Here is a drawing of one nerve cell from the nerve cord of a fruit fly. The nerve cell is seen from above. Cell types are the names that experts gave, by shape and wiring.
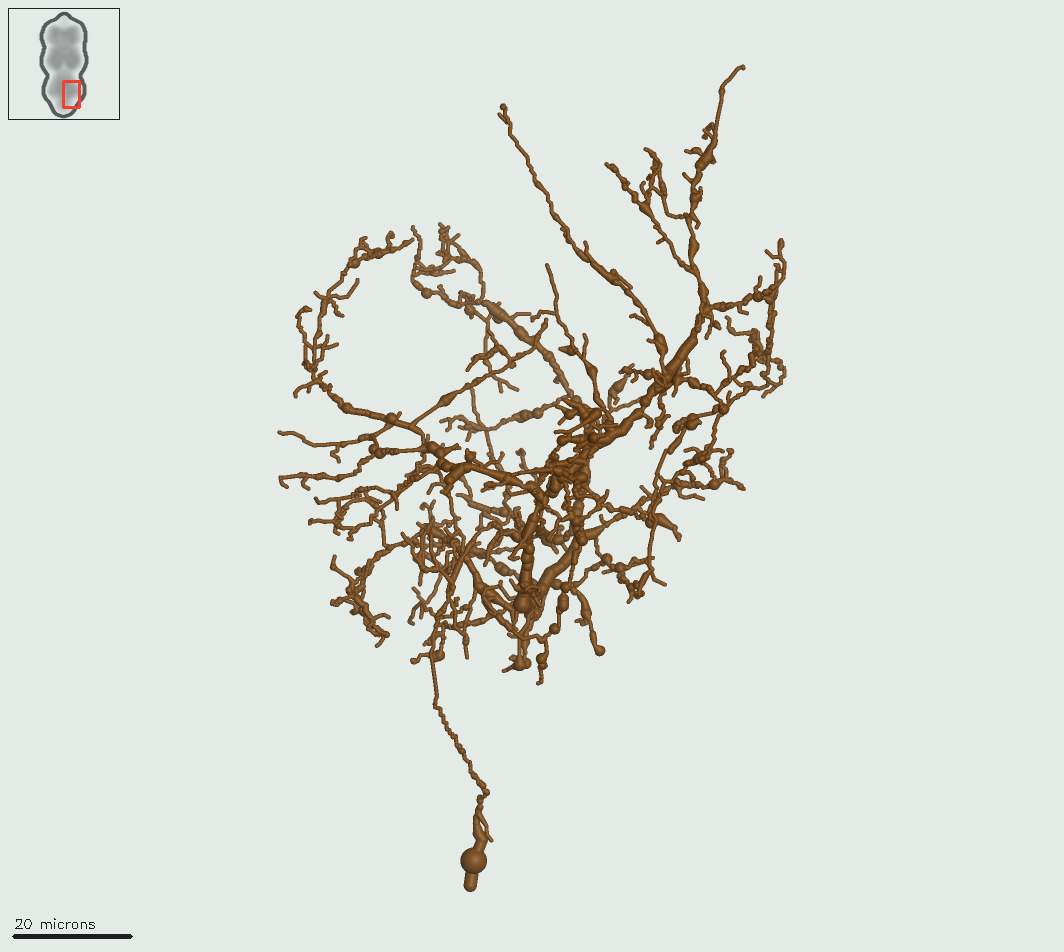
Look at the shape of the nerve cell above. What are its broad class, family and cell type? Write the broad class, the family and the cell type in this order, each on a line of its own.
nerve-cord intrinsic neuron
hemilineage 20A.22A
IN20A.22A007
